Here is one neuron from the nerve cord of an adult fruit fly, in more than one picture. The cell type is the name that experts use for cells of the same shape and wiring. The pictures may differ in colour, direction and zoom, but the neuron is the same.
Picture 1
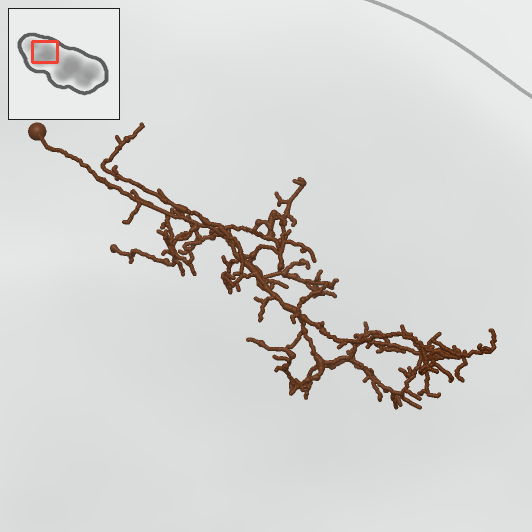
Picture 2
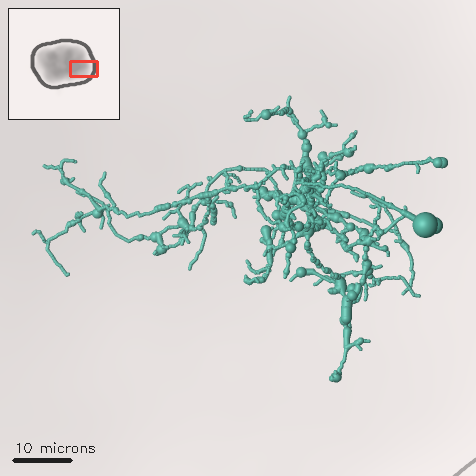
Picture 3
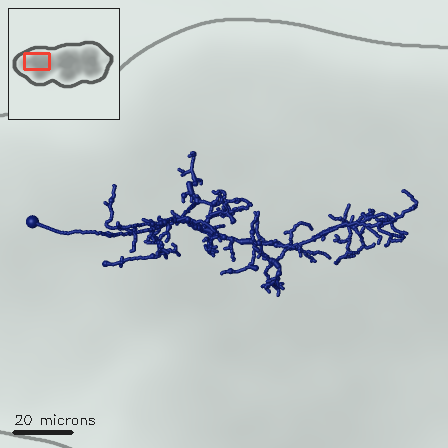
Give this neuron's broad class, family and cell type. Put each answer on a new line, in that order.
nerve-cord intrinsic neuron
hemilineage 20A.22A
IN20A.22A054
